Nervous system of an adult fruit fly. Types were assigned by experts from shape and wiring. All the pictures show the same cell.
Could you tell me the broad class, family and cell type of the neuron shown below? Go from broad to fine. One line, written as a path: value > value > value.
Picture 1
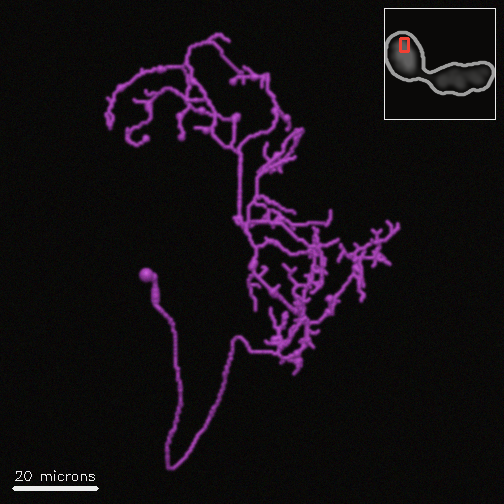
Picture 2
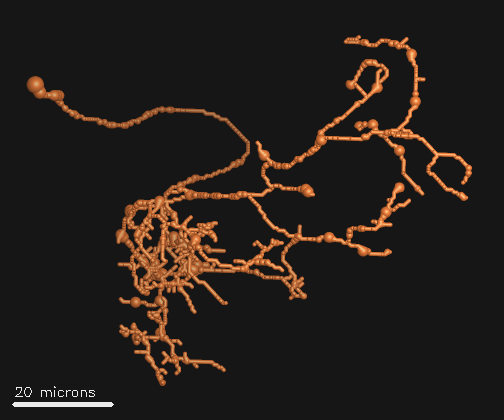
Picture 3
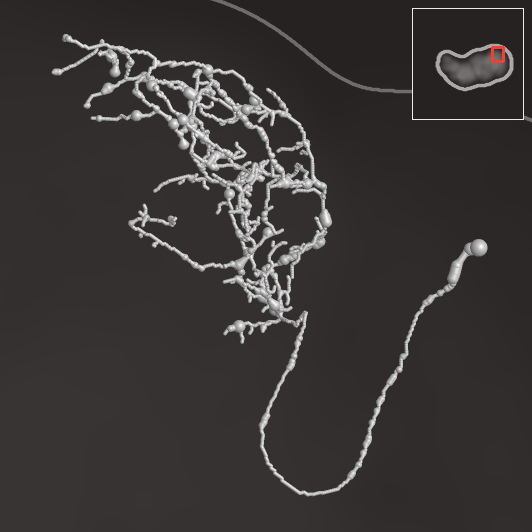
central-brain intrinsic neuron > hemilineage LHl4_dorsal > CB1246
